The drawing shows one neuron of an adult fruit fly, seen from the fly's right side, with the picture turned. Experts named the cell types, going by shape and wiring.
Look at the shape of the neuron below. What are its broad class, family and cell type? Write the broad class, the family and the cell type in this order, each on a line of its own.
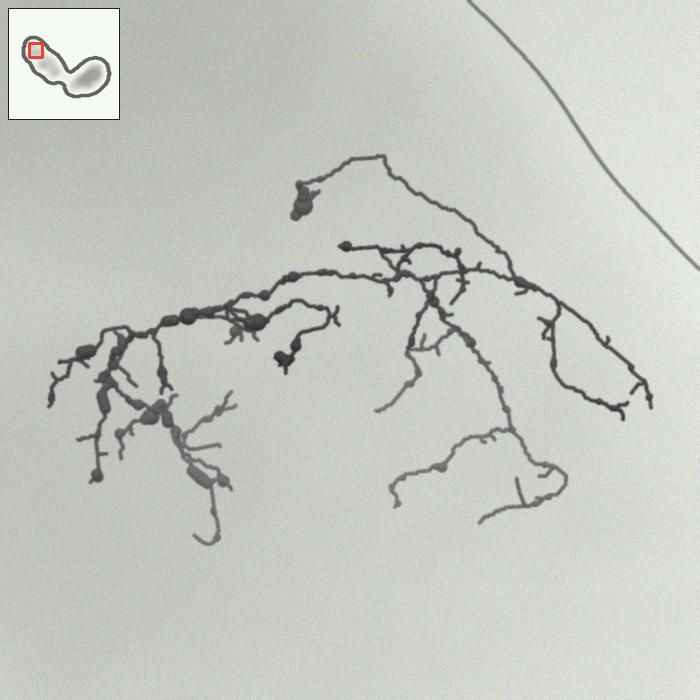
nerve-cord intrinsic neuron
hemilineage 19A
IN19A110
